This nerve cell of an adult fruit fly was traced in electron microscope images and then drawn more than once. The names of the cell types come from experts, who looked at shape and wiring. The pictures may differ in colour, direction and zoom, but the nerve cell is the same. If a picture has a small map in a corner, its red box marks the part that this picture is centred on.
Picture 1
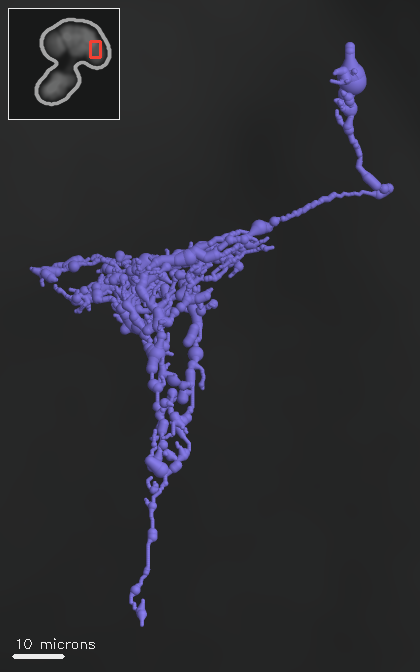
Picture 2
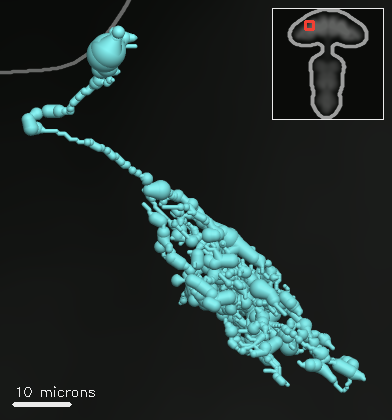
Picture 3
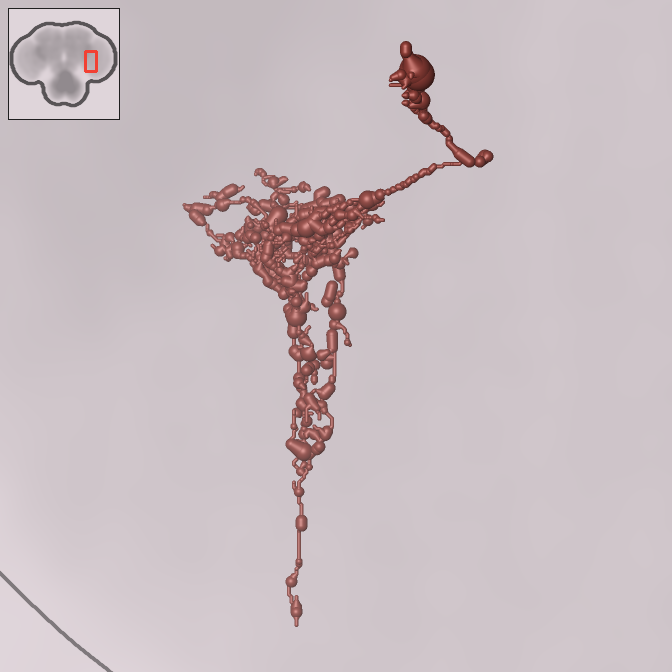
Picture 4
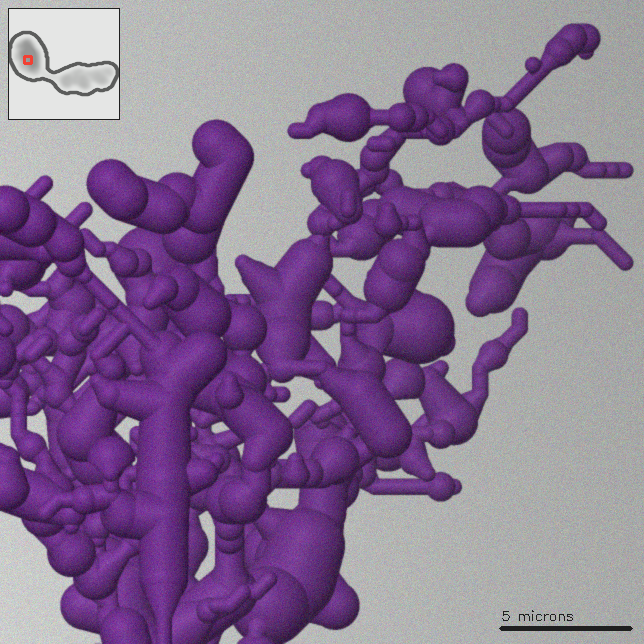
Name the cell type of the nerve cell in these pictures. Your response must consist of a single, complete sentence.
The nerve cell is categorized under cell type aMe6b.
